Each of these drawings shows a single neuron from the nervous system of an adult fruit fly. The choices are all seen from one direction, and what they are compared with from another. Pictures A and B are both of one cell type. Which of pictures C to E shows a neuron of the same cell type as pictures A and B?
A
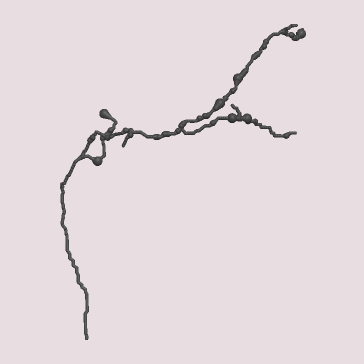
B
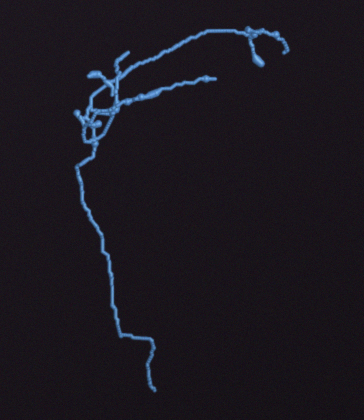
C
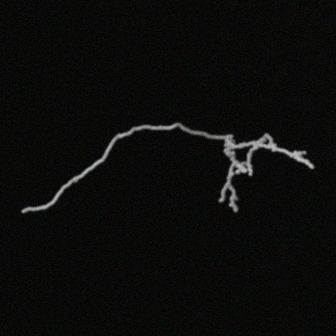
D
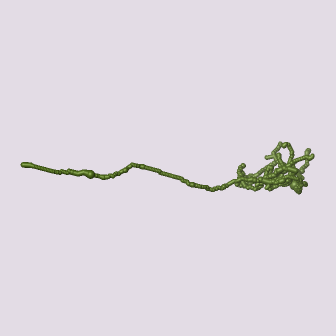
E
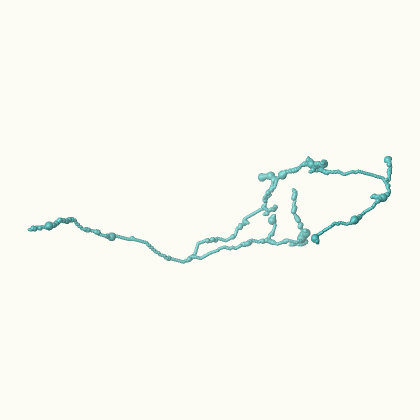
E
